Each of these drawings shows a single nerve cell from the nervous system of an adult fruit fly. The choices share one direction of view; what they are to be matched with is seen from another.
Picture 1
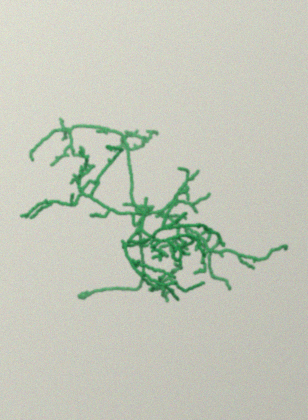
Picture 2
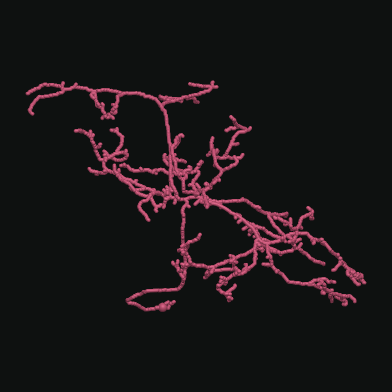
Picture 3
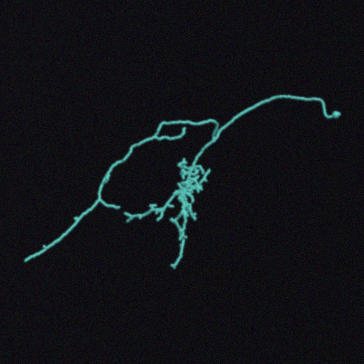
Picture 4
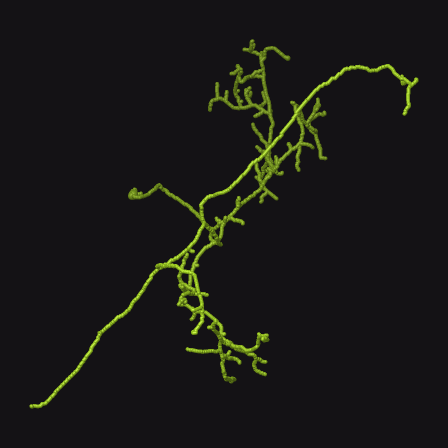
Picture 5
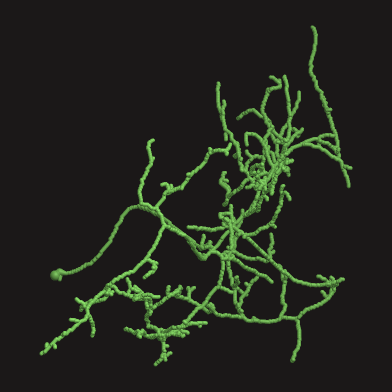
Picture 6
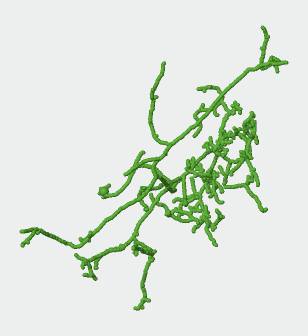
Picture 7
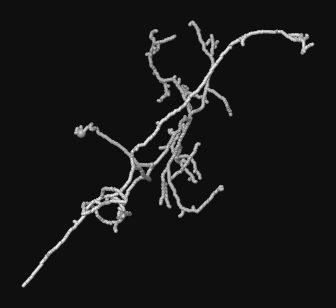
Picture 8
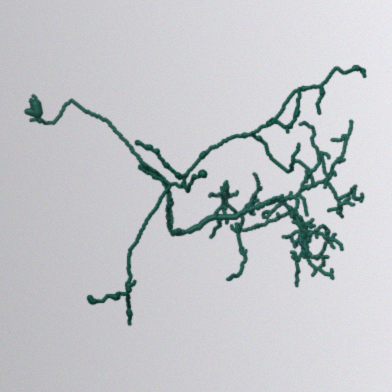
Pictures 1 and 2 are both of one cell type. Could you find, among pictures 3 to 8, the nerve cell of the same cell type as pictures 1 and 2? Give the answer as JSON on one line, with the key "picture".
{"picture": 5}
